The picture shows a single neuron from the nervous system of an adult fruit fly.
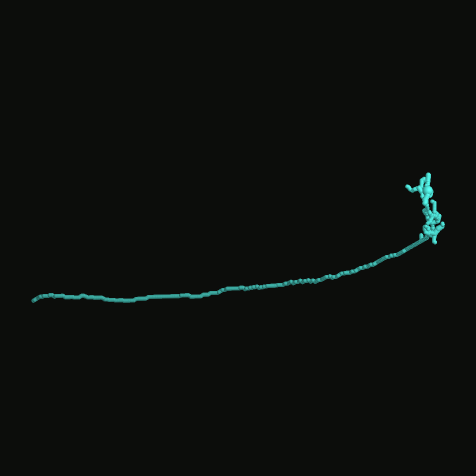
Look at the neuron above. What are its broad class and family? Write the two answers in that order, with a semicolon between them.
optic-lobe intrinsic neuron; L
